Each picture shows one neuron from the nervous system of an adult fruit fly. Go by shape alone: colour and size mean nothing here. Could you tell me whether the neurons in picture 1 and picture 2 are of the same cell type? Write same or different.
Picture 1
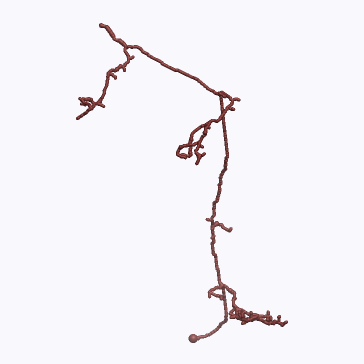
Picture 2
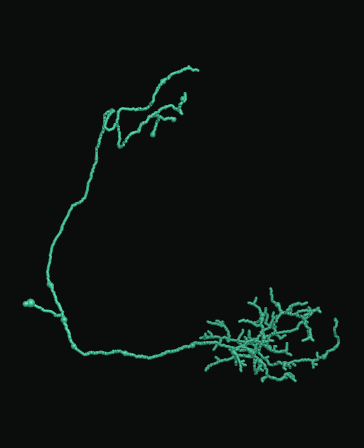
different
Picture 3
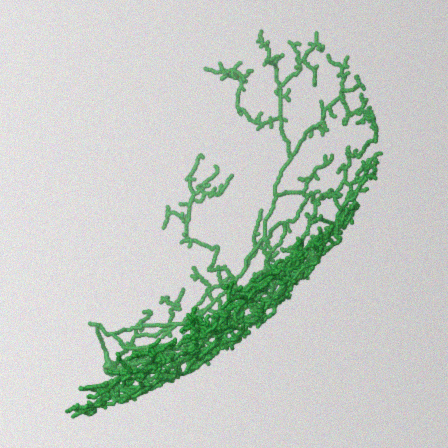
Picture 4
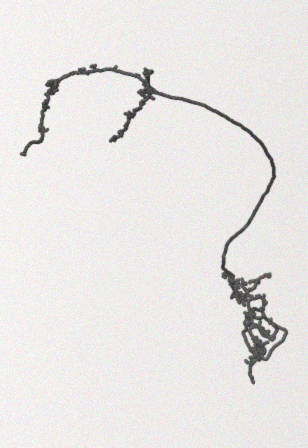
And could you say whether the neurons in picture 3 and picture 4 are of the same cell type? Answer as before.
different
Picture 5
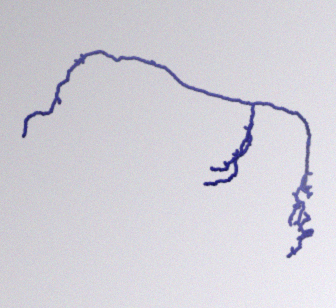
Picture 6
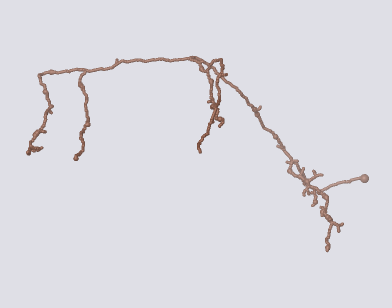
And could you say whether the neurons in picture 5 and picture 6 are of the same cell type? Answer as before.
same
